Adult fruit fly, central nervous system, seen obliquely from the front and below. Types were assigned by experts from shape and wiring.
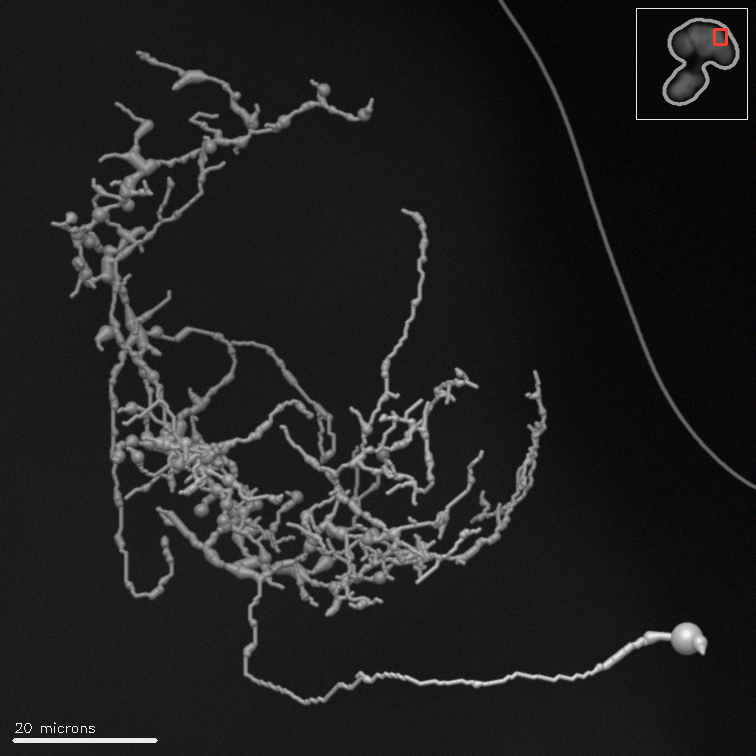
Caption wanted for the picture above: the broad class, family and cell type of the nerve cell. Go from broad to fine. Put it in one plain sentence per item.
A central-brain intrinsic neuron of hemilineage SLPpl3, type CB0367.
